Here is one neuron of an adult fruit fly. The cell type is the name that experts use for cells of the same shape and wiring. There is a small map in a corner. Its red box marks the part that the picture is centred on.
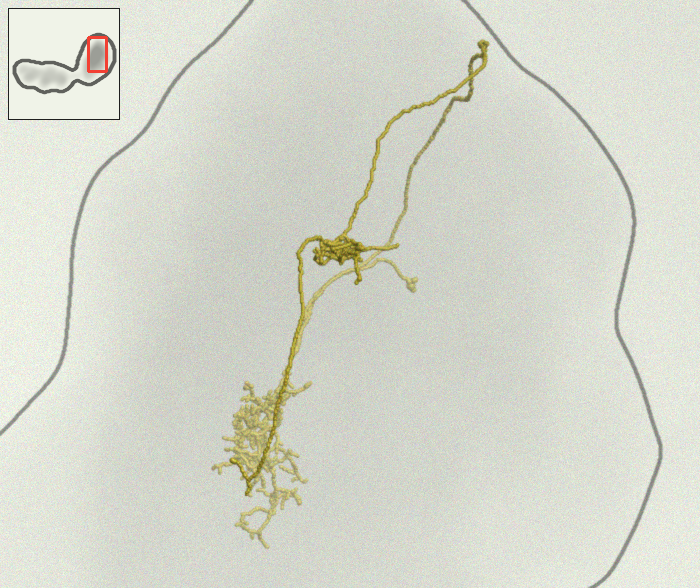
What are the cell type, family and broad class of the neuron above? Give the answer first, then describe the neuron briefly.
It is of cell type PVLP008_a1. The family is hemilineage VLPd&p1_dorsal. This is a central-brain intrinsic neuron. The cell body can be seen in the middle of the picture. The picture shows dozens of branch ends.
